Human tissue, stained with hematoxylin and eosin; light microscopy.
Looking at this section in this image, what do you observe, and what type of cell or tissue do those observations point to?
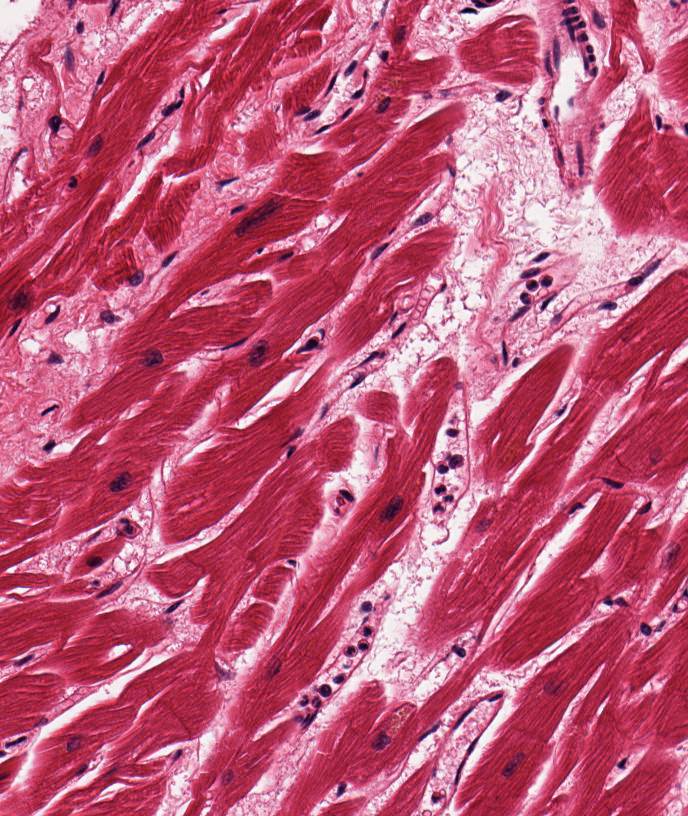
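First, orientation: the muscle fibres run diagonally from lower left to upper right. Second, branching: many fibres branch and join neighbouring fibres. Third, nuclei: small, elongated and dark, scattered in the interstitium between the fibres. Fourth, fat: no fat cells appear anywhere in the field. This section is from the left ventricle of the heart.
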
